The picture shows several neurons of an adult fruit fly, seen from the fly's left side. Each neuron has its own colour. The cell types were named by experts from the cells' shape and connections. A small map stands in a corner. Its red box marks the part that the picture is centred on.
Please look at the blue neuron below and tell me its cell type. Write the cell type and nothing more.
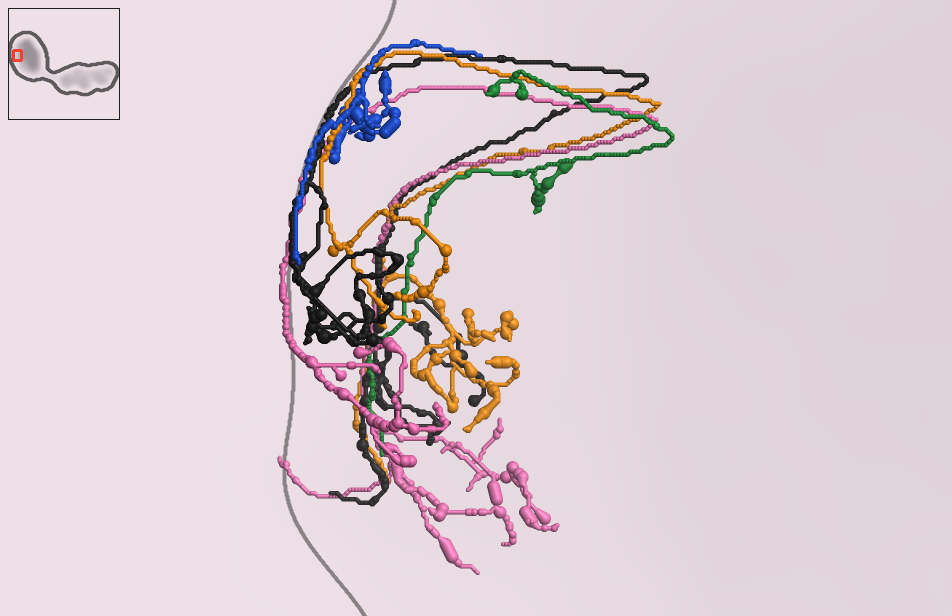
ORN_DA4m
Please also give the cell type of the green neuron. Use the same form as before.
ORN_DM3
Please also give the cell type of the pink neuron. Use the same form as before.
ORN_VA1v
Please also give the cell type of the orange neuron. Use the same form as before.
ORN_DC3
